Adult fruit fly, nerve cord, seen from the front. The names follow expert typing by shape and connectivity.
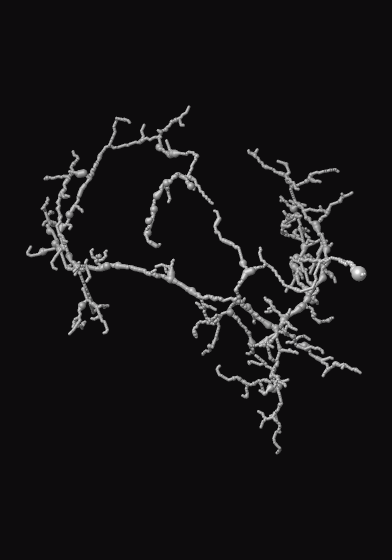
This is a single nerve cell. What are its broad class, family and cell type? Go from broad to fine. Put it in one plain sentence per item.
A nerve-cord intrinsic neuron of hemilineage 16B, type IN16B097.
